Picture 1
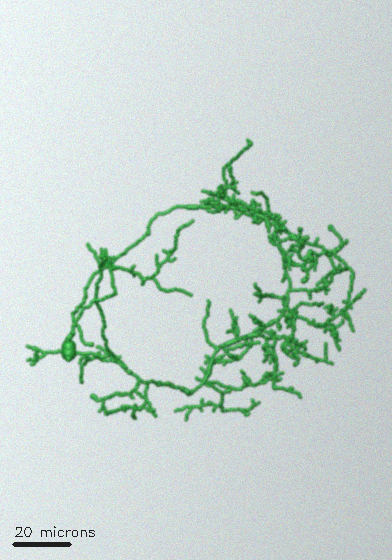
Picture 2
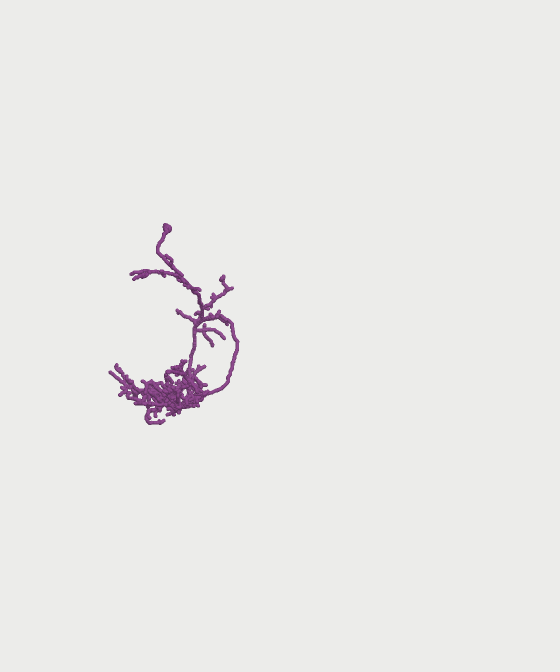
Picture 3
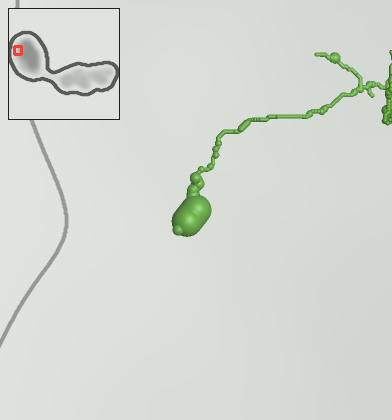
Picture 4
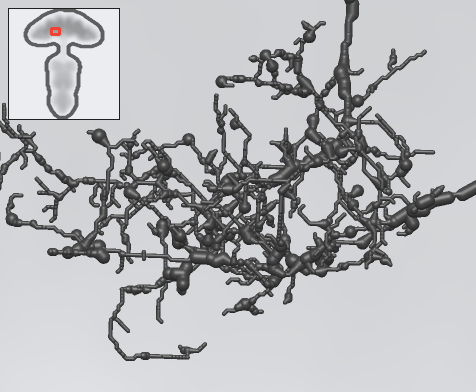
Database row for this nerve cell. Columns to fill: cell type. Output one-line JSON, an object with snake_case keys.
{"cell_type": "PLP013"}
